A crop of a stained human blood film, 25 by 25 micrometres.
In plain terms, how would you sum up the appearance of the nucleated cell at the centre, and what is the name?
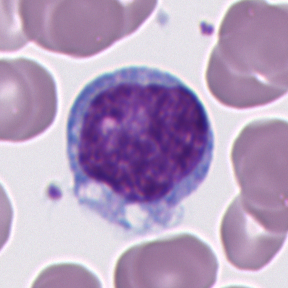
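Roughly round is how I'd put this cell's outline, and the nucleus fills most of it. That nucleus is round in outline too, about 11 micrometres across. The rim of cytoplasm is widest below the nucleus, and that's also where clear vacuoles lie in the cytoplasm. It's a monocyte.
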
